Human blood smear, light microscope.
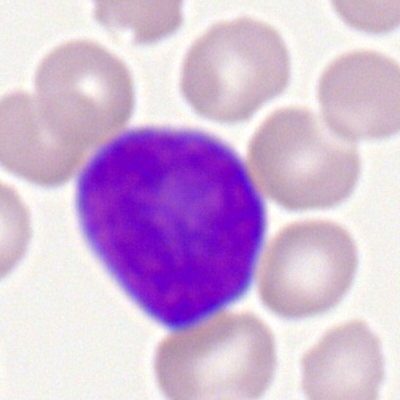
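Myeloblast: the central cell of a stained blood smear under the light microscope. Outline: smooth and rounded, with a few blunt angles. Nucleus: a single unlobed mass filling nearly the whole cell, leaving at most a very thin rim of cytoplasm. Granules: no coarse ones seen.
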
